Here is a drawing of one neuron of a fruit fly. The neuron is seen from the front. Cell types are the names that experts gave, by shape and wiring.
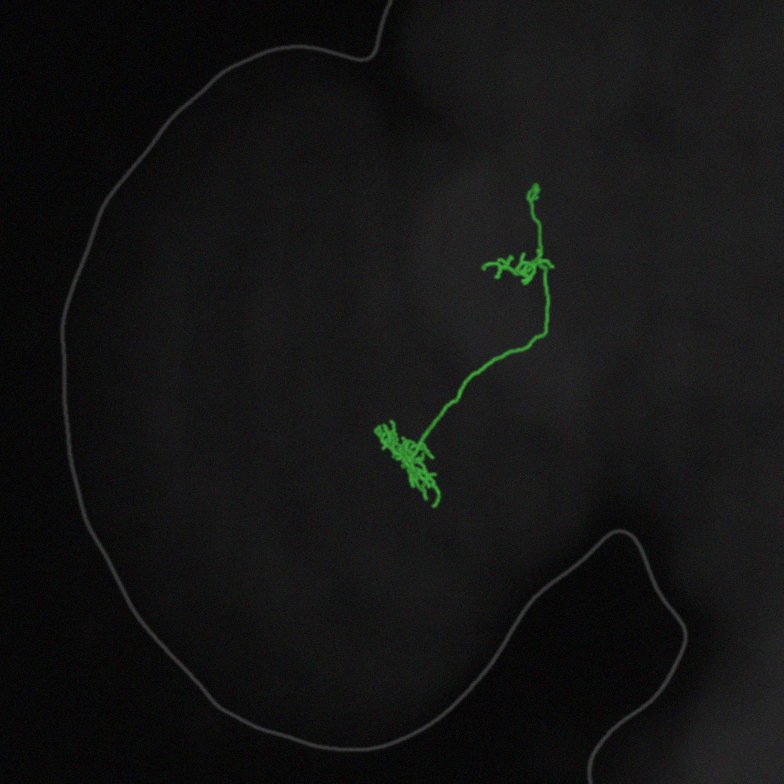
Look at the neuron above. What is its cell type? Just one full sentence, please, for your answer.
It is LC18 that this neuron is, by cell type.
